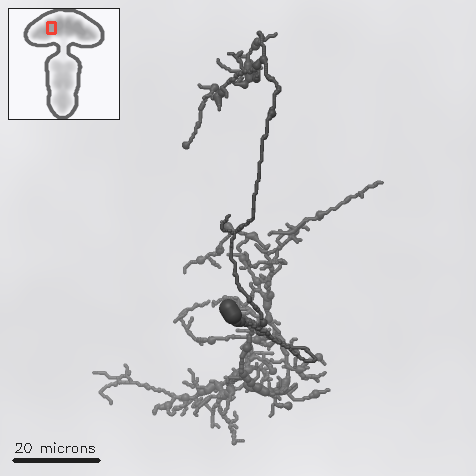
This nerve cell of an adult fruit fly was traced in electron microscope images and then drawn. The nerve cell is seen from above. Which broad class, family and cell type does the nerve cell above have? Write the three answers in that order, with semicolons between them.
central-brain intrinsic neuron; hemilineage LHd2; SLP313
